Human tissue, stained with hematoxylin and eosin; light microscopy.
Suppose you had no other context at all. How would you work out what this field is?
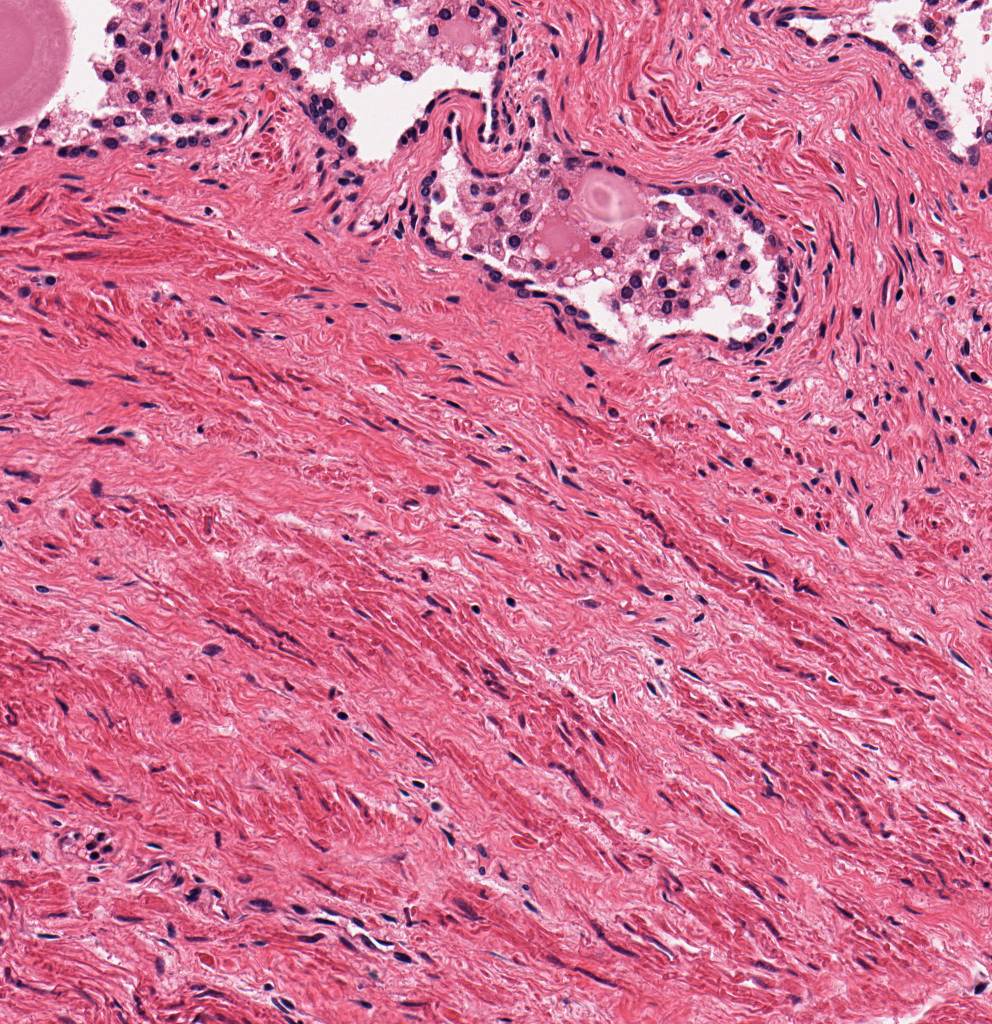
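Main tissue: fibromuscular stroma. Dense pink fibrous stroma fills most of the field; glandular spaces only along the top edge.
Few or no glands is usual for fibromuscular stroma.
Stromal nuclei mostly elongated and spindle-shaped, in line with the fibres.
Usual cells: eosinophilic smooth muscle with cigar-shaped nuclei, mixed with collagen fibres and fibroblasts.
Top spaces lined by a thin single layer of flattened to low cuboidal cells with dark nuclei. Top-centre lumen holds a round, concentrically laminated pink body.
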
